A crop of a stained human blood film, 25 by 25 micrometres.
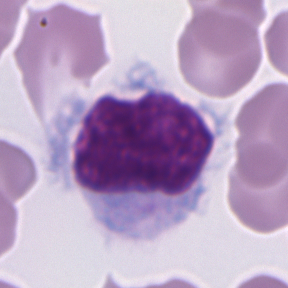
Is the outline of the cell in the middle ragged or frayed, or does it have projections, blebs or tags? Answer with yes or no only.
Yes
